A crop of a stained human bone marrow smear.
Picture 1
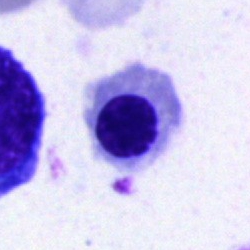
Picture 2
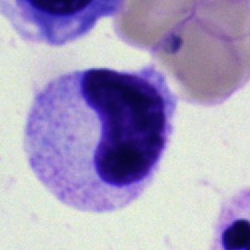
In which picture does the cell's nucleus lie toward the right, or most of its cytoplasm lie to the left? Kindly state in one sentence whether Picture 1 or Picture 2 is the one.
Picture 2 shows a cell whose nucleus lies toward the right.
